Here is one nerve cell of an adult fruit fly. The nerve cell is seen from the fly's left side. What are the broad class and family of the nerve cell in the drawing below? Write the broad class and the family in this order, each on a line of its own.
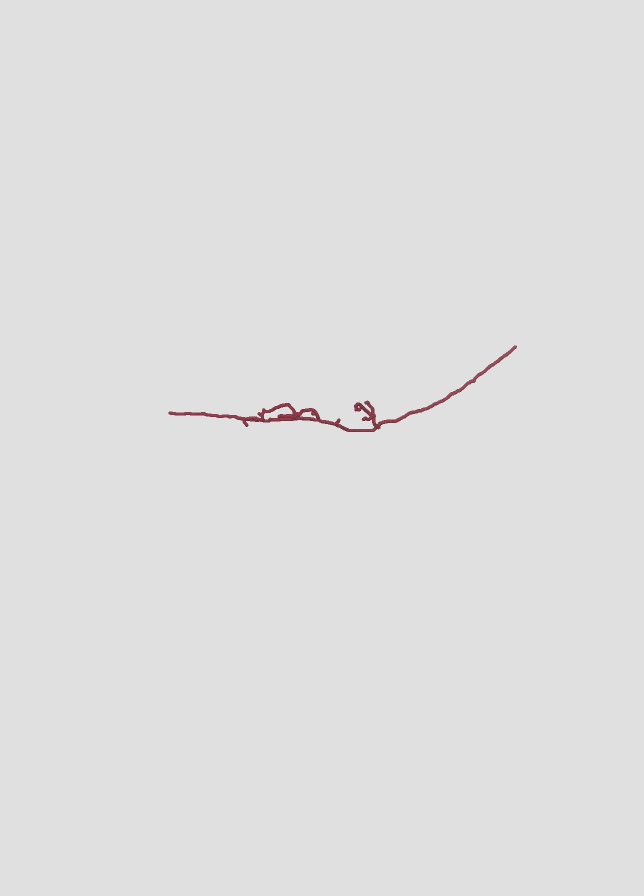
sensory neuron entering the nerve cord
class mechanosensory proprioceptive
